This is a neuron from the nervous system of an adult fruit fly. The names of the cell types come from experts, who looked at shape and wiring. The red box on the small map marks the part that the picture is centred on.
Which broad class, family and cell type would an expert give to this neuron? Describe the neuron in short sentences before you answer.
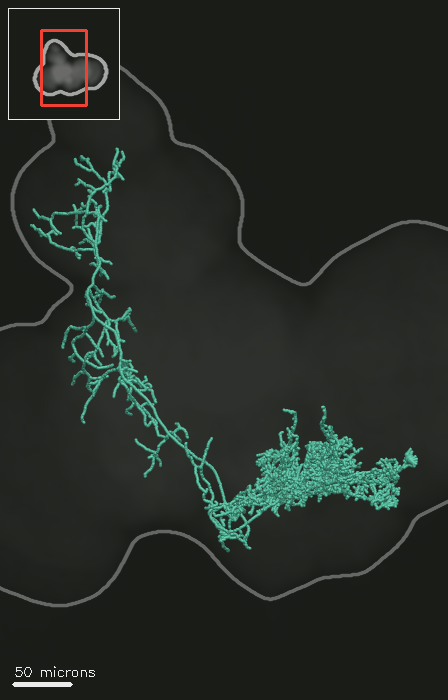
From top to bottom in the picture it spans about 350 microns. Dozens of branch ends can be seen. This is a descending neuron. The family is DNge. Its cell type is DNge050.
